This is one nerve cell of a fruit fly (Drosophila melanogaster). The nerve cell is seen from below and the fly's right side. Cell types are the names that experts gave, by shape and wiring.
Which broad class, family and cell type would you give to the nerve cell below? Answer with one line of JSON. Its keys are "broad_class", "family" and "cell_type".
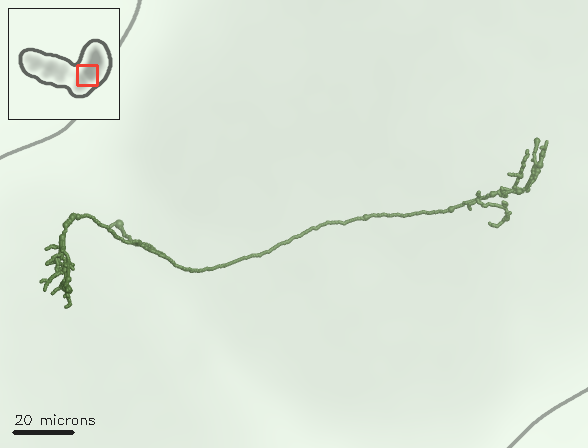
{"broad_class": "visual projection neuron", "family": "hemilineage VPNd2", "cell_type": "LC10c-2"}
